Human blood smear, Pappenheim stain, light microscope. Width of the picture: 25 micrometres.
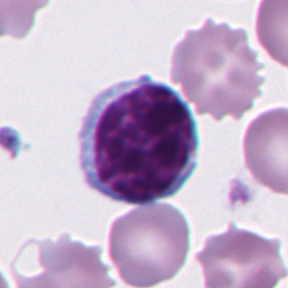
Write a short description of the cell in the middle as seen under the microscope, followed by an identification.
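Nucleus first: round, with no indentation and no lobes, measuring about 10 by 9 micrometres. Its chromatin is coarsely clumped into dark patches separated by paler streaks. Next, the cytoplasm: a thin, pale grey-blue rim that is widest on the left side. Last, the name: this is a typical lymphocyte.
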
